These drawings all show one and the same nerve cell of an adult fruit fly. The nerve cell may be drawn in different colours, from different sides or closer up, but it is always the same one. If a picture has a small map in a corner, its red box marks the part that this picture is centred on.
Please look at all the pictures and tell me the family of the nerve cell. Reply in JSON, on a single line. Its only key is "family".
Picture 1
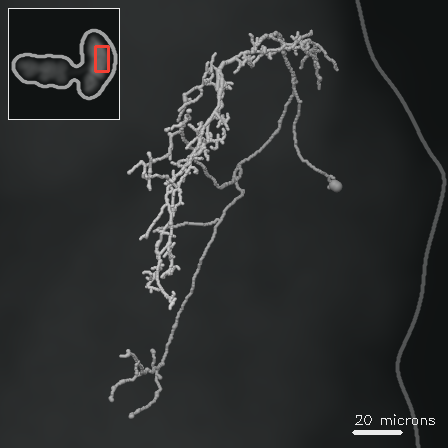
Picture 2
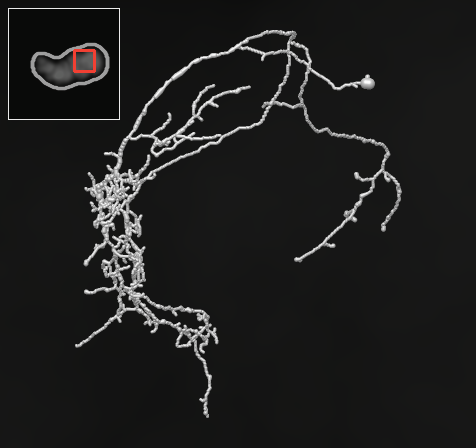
{"family": "hemilineage SMPad1"}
